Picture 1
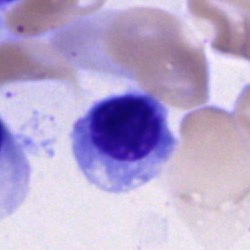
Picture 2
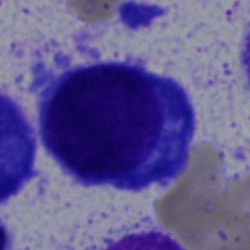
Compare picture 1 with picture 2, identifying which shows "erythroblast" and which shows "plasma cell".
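Look first at picture 1: that is the erythroblast, and picture 2 is the plasma cell. Both have dense, dark purple chromatin; in the erythroblast it is coarsely clumped, with no nucleolus visible.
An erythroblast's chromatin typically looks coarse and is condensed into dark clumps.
Now compare the cytoplasm: the plasma cell's is deep blue and widest on the right side of the cell.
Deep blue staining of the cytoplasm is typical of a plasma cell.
Neither cell shows distinct granules. The plasma cell's outline is roughly round with a slightly uneven edge, while red cells lie against the upper and right edges of the erythroblast.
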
